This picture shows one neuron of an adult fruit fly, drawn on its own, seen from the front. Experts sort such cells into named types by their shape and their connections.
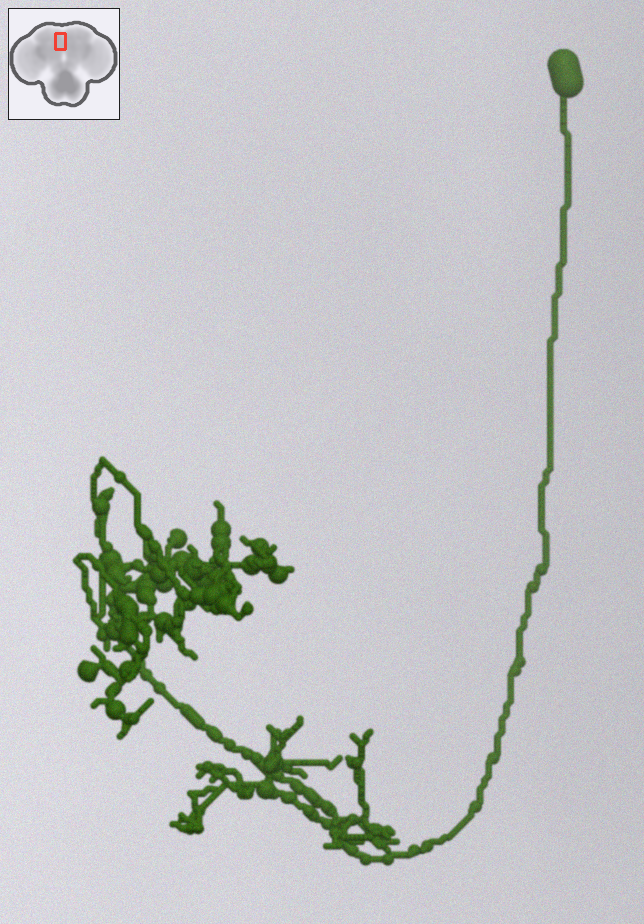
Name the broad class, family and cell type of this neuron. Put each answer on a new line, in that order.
central-brain intrinsic neuron
class CX
vDeltaG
